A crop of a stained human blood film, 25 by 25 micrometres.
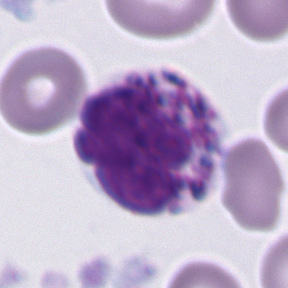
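Basophil, the nucleated cell at the centre. It is roughly round, and its nucleus fills most of it, lying toward the left side. Notice the lumpy nuclear outline, indented along its left margin. Between the granules the cytoplasm is pale and nearly colourless.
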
